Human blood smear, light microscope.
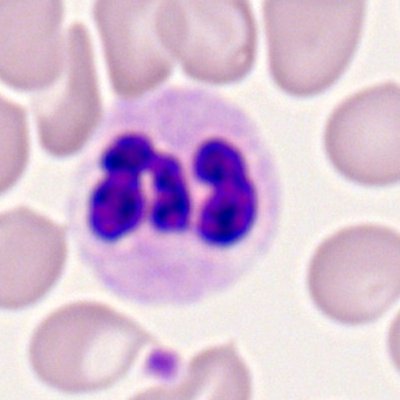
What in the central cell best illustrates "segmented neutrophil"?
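In this segmented neutrophil the nucleus is divided into several separate lobes.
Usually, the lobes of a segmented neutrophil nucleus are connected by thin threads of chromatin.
Here the lobes are seen as separate, which sets this cell apart from that usual pattern.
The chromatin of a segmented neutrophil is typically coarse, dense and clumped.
The chromatin in this cell is dark purple and coarsely clumped, in keeping with that. The cytoplasm is abundant and pale pink-lilac, carrying only fine, faint granules.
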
